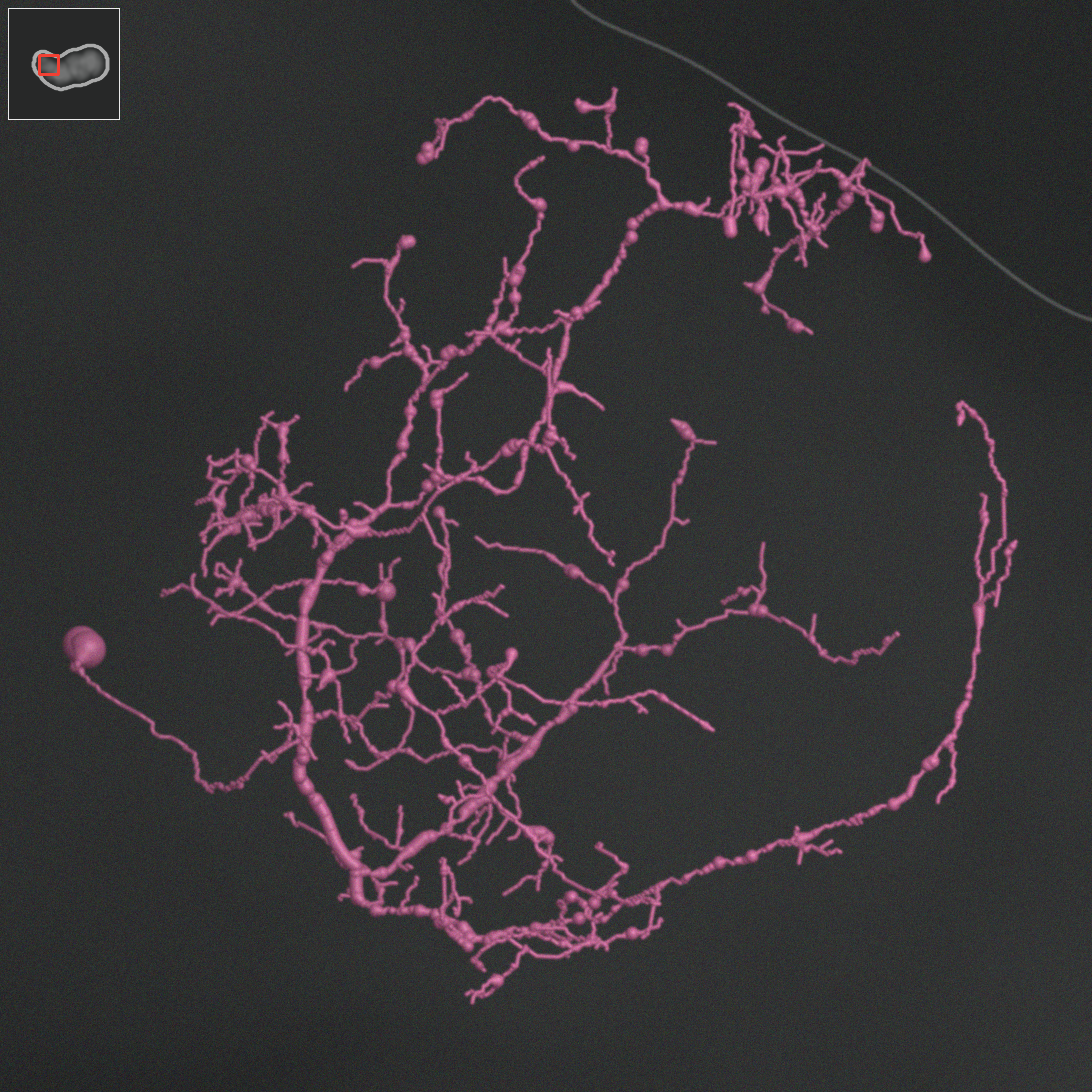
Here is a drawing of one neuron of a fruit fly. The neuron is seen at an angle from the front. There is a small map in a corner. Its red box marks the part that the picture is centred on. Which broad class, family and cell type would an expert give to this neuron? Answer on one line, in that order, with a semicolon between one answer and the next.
nerve-cord intrinsic neuron; hemilineage 04B; IN04B029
